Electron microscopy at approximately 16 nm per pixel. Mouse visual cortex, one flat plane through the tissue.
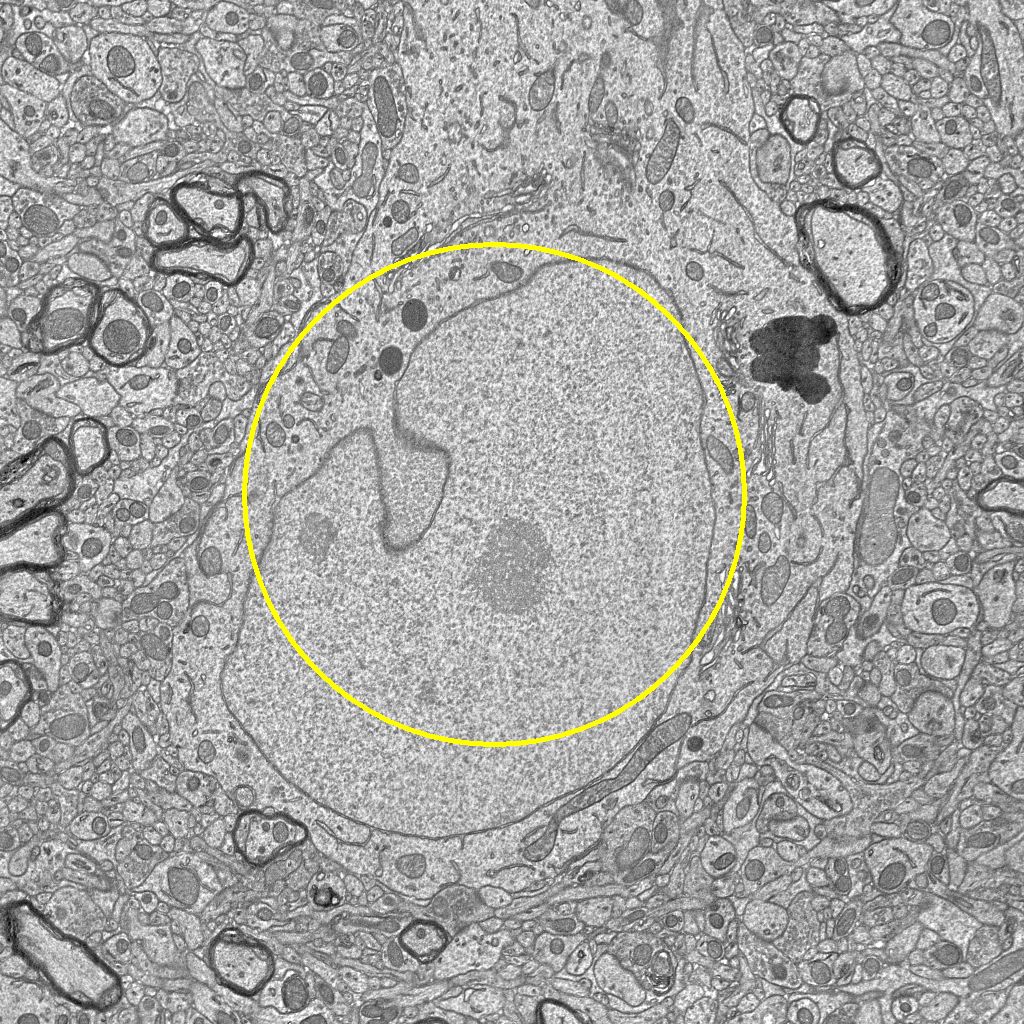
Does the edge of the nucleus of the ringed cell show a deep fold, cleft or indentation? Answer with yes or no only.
Yes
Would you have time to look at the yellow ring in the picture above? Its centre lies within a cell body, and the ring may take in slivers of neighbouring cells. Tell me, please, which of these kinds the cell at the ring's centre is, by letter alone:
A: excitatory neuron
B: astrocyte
A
